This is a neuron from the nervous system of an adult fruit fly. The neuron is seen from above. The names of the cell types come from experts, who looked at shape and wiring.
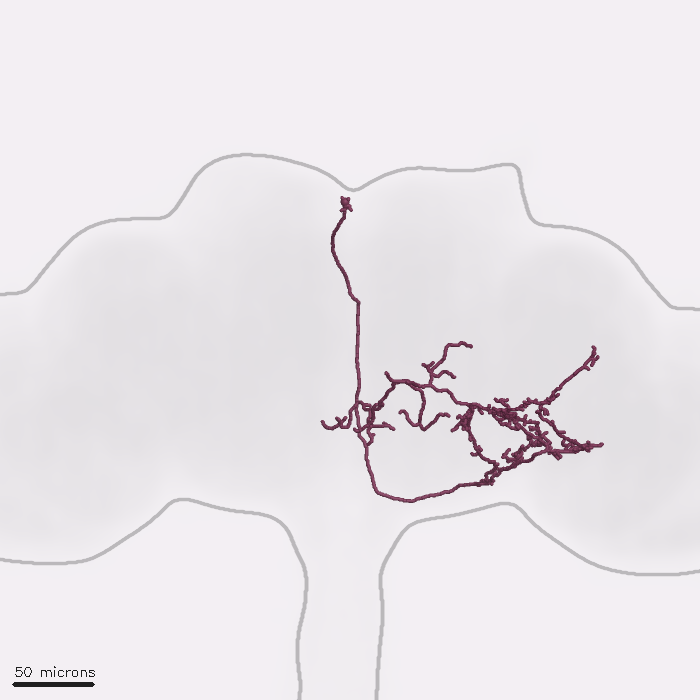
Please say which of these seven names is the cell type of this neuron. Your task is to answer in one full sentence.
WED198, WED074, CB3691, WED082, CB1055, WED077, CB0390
This neuron is assigned to the cell type CB3691.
